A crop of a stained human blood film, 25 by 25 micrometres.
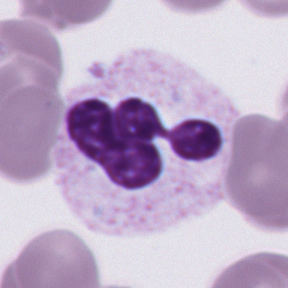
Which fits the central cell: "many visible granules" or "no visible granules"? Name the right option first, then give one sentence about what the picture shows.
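Many visible granules. Small pink granules are scattered throughout the cytoplasm.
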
